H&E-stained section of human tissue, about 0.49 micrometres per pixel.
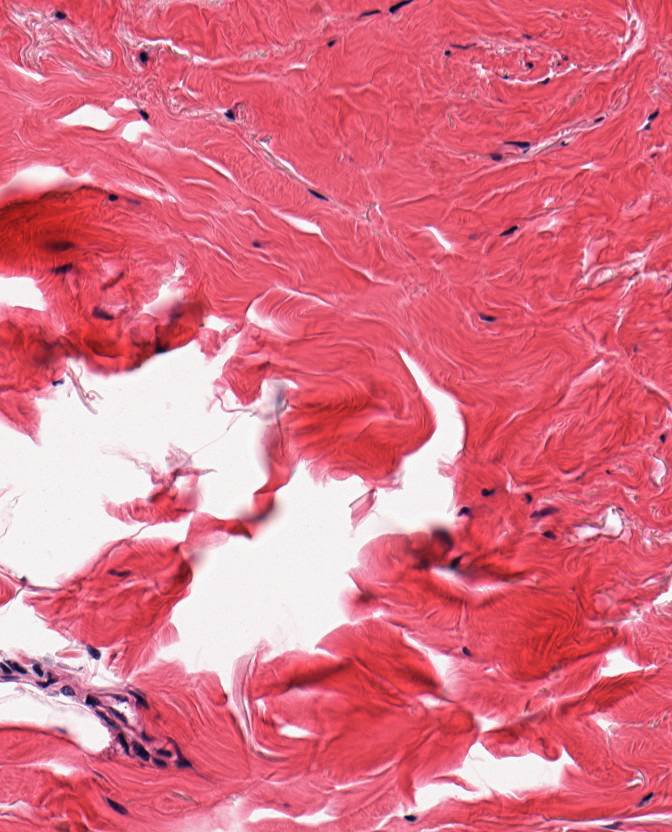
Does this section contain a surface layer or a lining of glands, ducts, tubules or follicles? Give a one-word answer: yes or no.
No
